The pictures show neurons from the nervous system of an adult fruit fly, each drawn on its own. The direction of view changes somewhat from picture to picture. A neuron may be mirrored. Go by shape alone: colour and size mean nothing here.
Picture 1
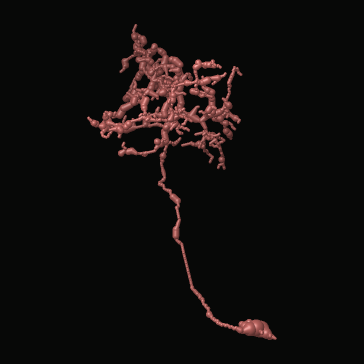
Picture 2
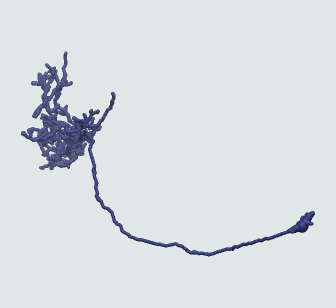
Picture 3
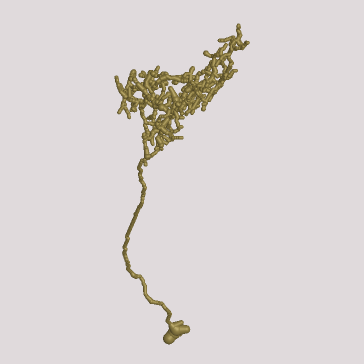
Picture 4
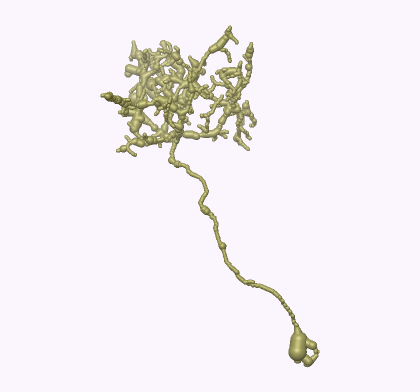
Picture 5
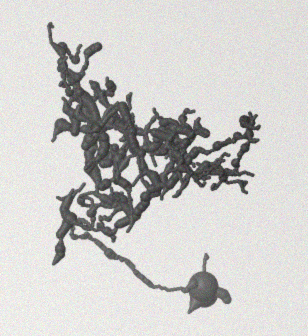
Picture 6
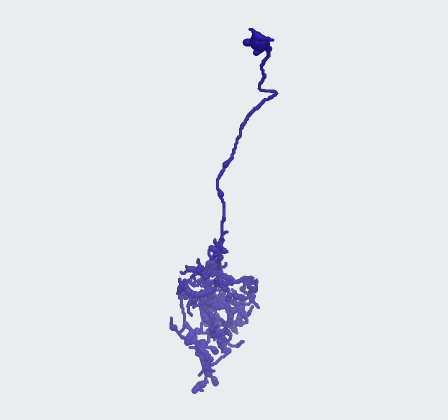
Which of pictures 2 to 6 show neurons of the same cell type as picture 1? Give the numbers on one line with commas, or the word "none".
2, 3, 4, 5, 6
